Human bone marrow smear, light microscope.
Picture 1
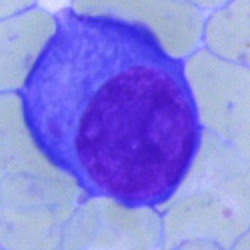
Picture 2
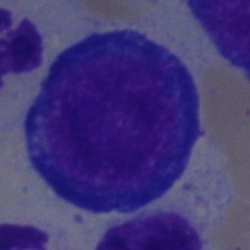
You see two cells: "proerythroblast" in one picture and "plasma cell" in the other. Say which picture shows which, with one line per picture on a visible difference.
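In picture 1 we see a plasma cell: The cytoplasm is plentiful and lies mostly to the upper left of the nucleus.
In picture 2 we see a proerythroblast: The cytoplasm forms only a thin rim around the nucleus.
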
